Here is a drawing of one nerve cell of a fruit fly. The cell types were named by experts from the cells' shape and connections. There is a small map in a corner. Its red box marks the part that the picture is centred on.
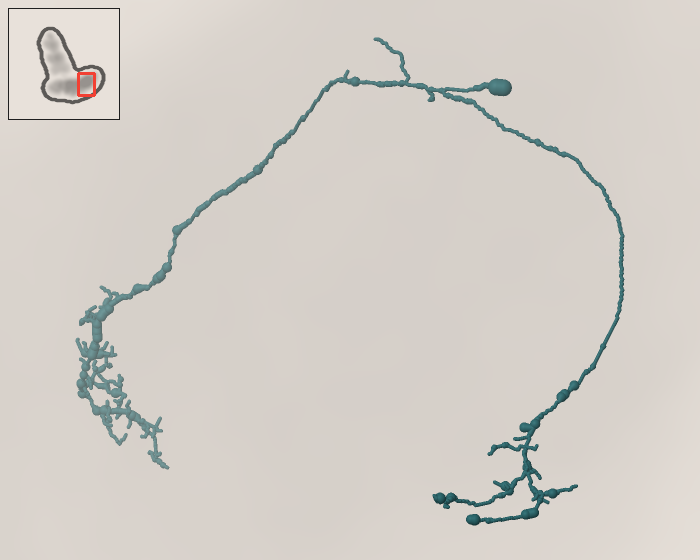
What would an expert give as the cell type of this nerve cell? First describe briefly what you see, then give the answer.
The cell body is at the upper right of the picture. The picture shows dozens of branch ends. Its broad class is visual projection neuron. Its cell type is LC10c-1.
